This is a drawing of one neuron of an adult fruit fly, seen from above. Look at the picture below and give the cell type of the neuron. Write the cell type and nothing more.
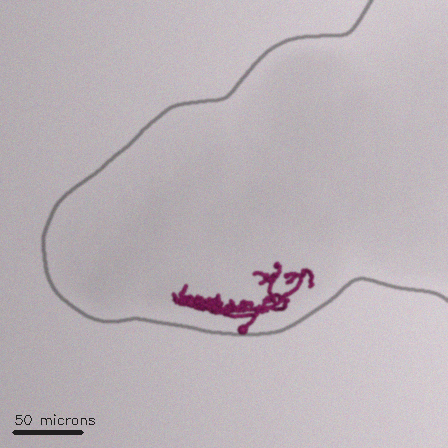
LPi4a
